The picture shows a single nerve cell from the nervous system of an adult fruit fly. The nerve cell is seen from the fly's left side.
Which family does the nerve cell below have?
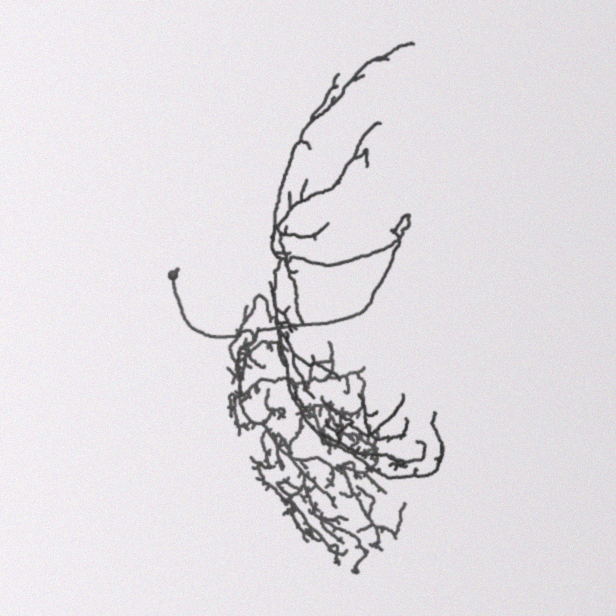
hemilineage VPNl&d1_lateral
